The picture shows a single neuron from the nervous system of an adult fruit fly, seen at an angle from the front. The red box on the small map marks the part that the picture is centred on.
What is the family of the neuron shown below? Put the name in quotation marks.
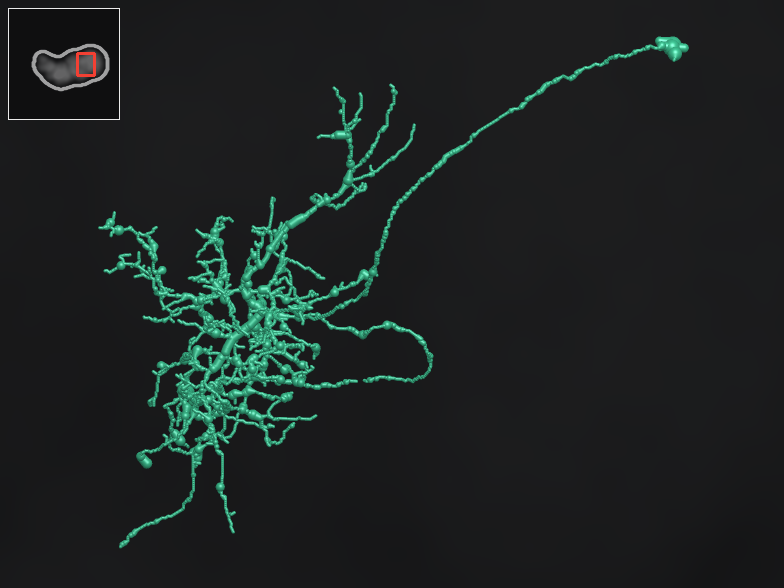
"hemilineage AOTUv1_ventral"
